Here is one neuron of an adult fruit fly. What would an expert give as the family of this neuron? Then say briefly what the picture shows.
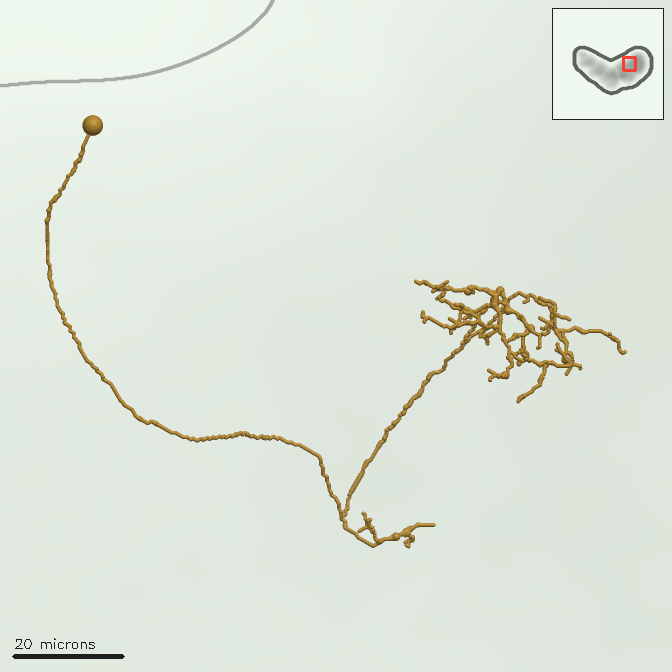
The name of its family is class CX. This is a central-brain intrinsic neuron. The cell body can be seen at the upper left of the picture. By the scale bar it is about 110 microns wide in this view. Dozens of branch ends can be seen.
